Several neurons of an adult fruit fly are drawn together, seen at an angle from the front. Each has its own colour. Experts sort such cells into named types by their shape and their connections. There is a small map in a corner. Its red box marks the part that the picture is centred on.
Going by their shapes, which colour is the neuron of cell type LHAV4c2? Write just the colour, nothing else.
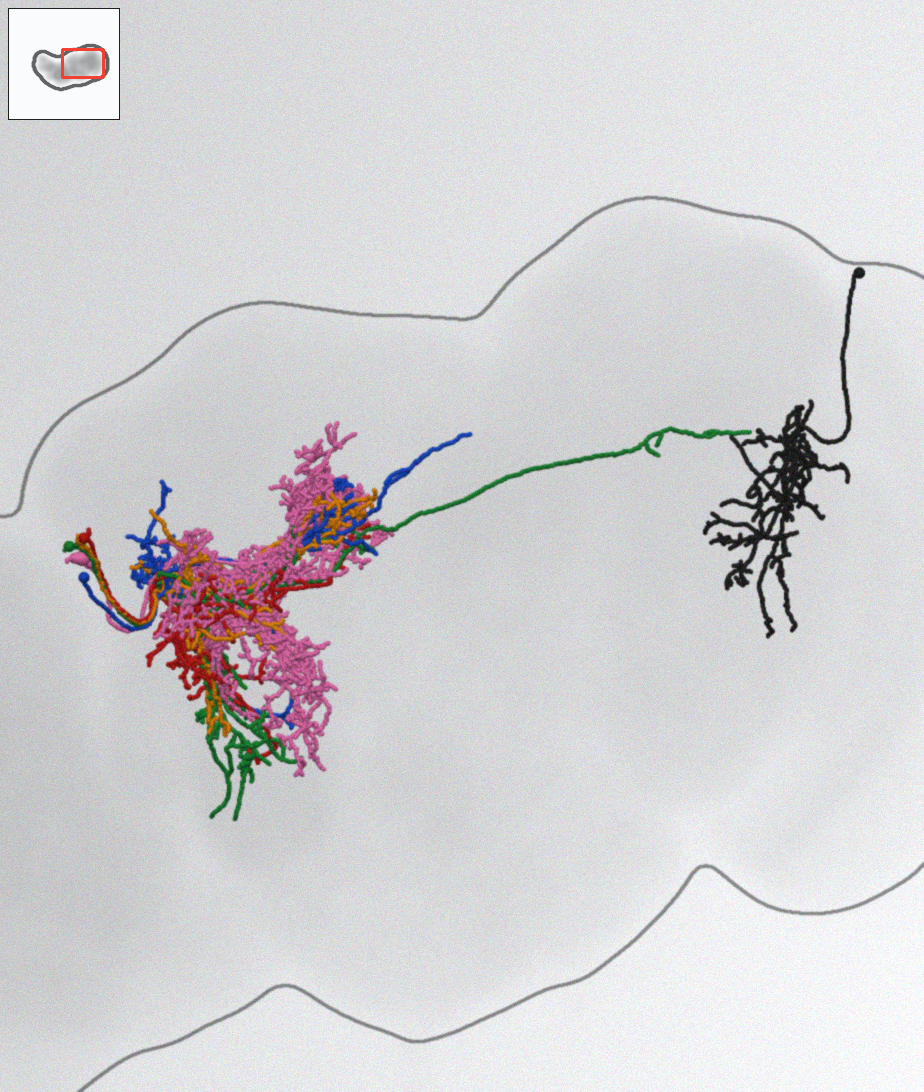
orange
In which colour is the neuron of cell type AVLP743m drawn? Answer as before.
blue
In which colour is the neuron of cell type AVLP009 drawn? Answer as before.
green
